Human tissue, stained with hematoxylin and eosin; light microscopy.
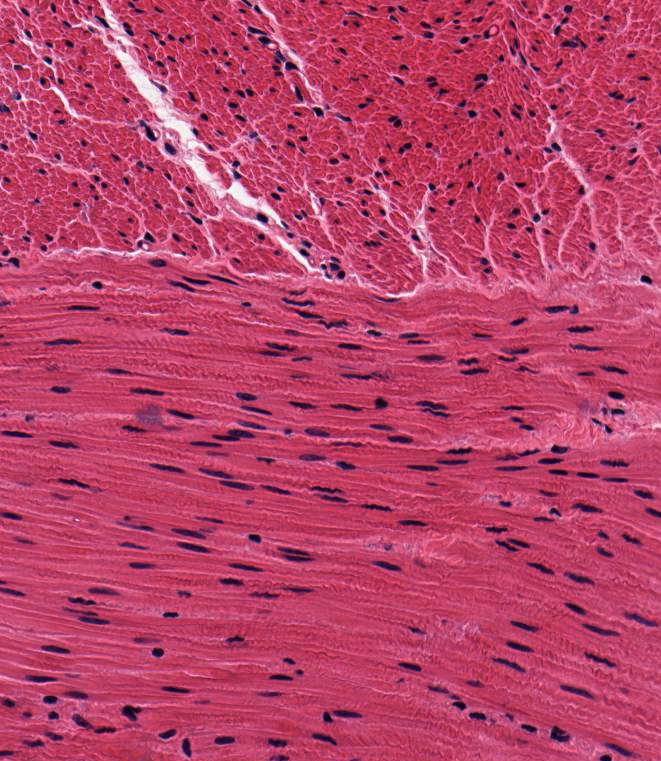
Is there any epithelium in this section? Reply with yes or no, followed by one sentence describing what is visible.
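No. No epithelium, glands or fat cells are present anywhere in the field.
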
